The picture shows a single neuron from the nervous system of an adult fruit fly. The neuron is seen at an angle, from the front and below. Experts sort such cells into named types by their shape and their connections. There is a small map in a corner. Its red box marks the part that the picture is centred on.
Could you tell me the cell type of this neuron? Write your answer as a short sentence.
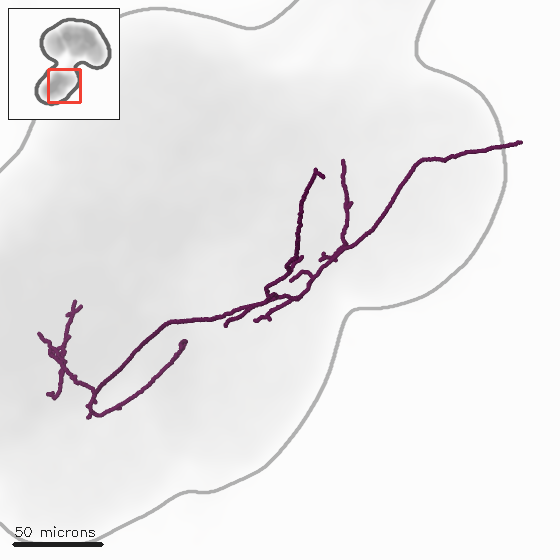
The cell type is SNxx25.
